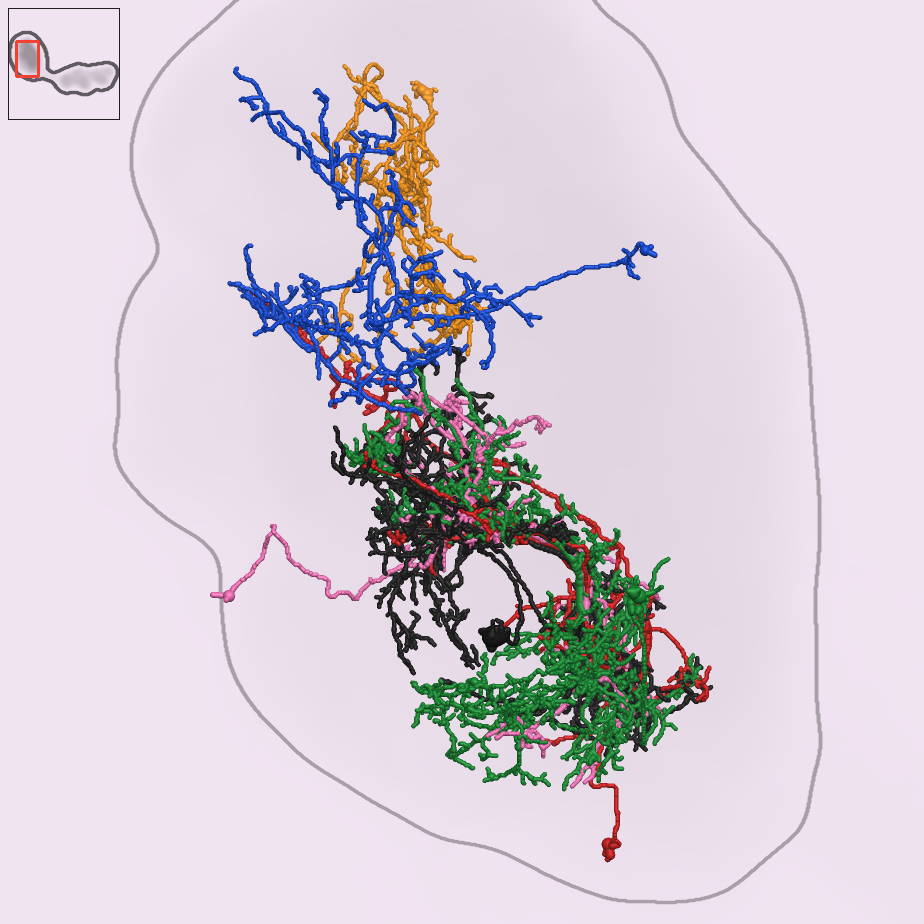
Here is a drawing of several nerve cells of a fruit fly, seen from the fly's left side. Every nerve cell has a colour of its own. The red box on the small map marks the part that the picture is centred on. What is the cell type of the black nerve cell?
VES104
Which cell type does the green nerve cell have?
GNG590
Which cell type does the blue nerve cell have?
AVLP752m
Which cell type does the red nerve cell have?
GNG577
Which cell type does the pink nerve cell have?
GNG663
